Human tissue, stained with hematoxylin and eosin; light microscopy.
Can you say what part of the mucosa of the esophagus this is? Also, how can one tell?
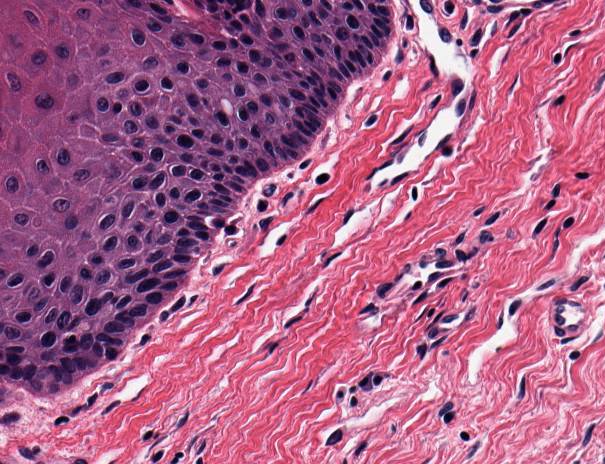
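Loose connective tissue is the answer here. Epithelium fills the upper left and connective tissue the lower right, divided by a diagonal boundary from the top centre to the lower left corner. Its wavy pink collagen bundles run roughly parallel to that border, among dark, thin fibroblast nuclei elongated along the fibres.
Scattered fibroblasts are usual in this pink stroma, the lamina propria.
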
